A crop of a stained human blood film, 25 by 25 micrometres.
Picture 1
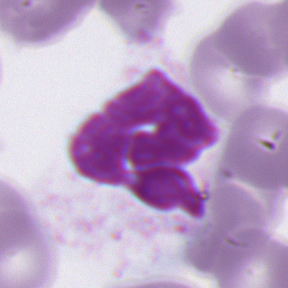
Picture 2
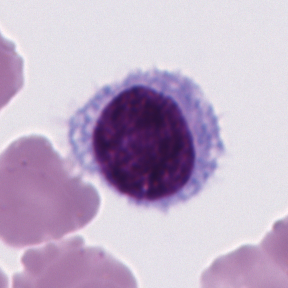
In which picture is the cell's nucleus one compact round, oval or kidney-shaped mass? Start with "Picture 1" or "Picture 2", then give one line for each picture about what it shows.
Picture 2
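Picture 1: The nucleus is divided into several lobes folded closely together into a compact cluster.
Picture 2: The nucleus is round to slightly oval with a smooth outline and no indentation.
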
